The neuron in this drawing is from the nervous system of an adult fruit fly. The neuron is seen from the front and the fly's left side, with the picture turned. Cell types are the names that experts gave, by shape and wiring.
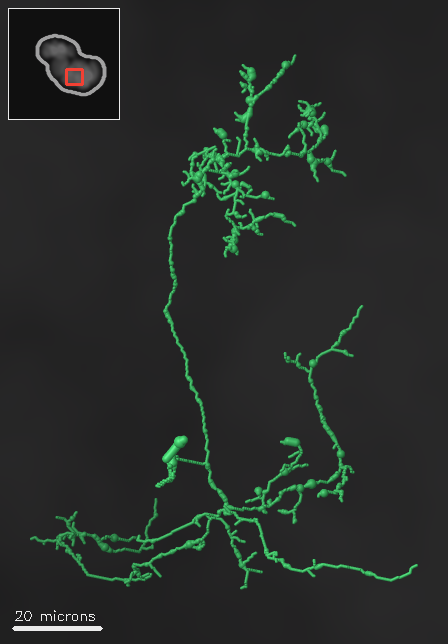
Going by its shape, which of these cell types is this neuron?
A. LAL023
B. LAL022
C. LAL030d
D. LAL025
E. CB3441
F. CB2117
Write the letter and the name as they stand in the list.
F. CB2117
